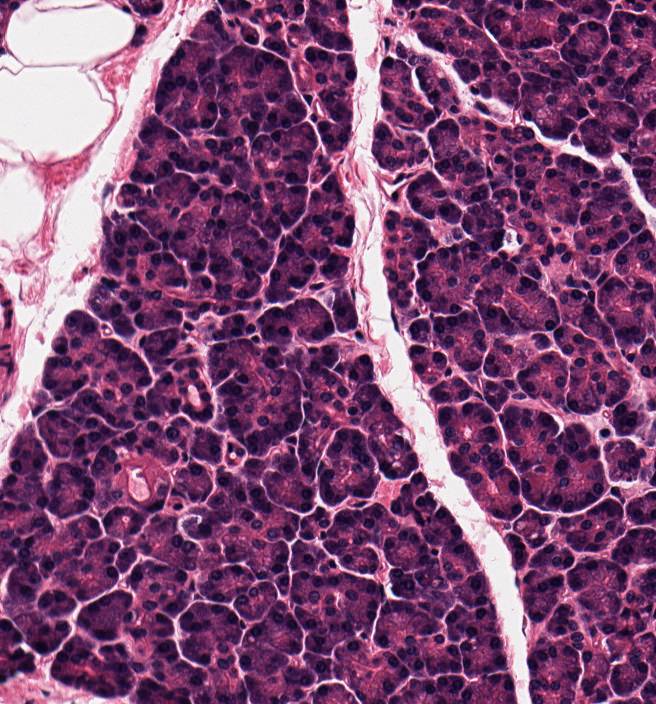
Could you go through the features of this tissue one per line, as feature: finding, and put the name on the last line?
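Arrangement: closely packed small glandular acini grouped into lobules, filling almost the whole field
Nuclei: round, dark, toward the cell base
Cytoplasm: deep purple basally, paler pink toward the lumen
Lumen: small, left centre, holding pink eosinophilic material
Name: pancreas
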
